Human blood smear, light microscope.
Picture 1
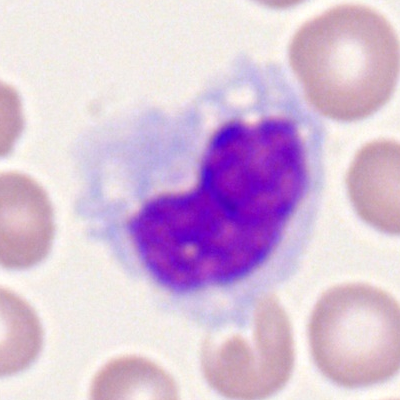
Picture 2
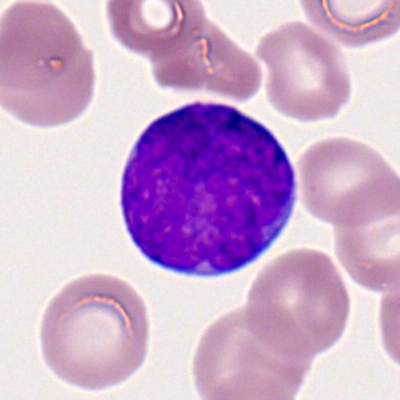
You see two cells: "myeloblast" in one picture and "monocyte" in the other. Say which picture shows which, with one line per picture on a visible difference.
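Picture 1 shows a monocyte: Small clear vacuoles lie in the cytoplasm near the top of the cell.
Picture 2 shows a myeloblast: No vacuoles are seen in the cell.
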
